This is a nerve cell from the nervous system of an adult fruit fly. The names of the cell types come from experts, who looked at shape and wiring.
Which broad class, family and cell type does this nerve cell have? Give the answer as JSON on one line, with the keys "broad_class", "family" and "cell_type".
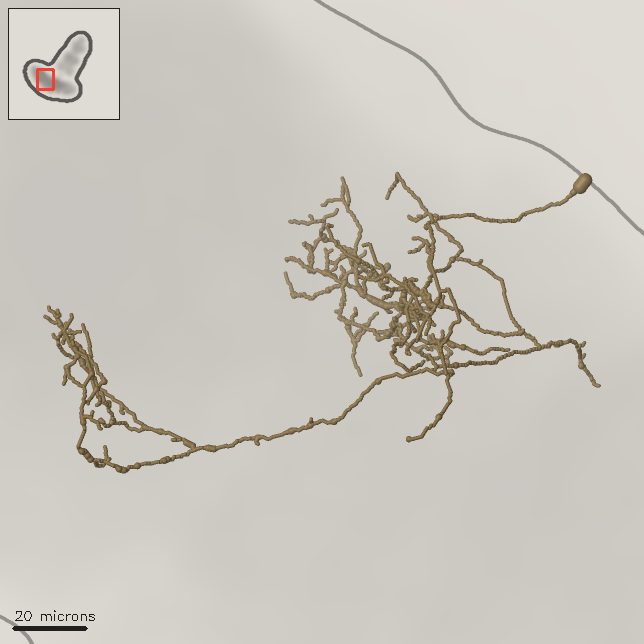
{"broad_class": "central-brain intrinsic neuron", "family": "hemilineage DM4_dorsal", "cell_type": "SMP398_a"}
